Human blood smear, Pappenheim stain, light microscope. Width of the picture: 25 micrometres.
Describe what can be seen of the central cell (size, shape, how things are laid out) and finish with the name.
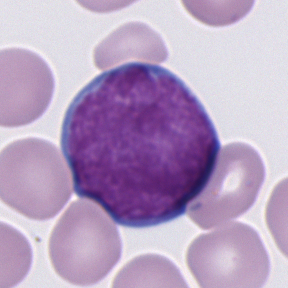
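The cell measures about 14 micrometres across and has a smooth edge without projections. Its nucleus is round in outline, about 13 micrometres across, and fills about 90% of the cell's area. The chromatin is finely stippled, with no coarse dark clumps. Cytoplasm forms only a thin rim around the nucleus and is deep blue. The cell is a myeloblast.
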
